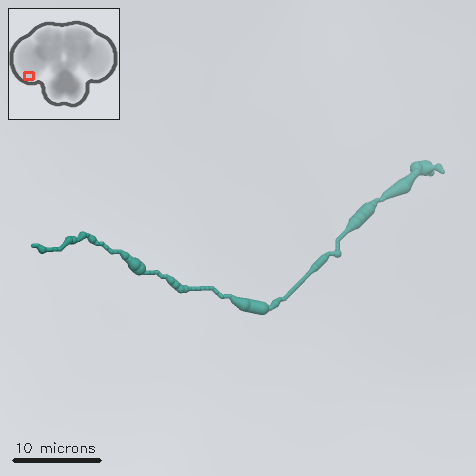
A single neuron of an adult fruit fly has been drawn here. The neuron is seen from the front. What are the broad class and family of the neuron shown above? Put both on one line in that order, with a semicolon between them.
photoreceptor or other optic-lobe sensory neuron; class visual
